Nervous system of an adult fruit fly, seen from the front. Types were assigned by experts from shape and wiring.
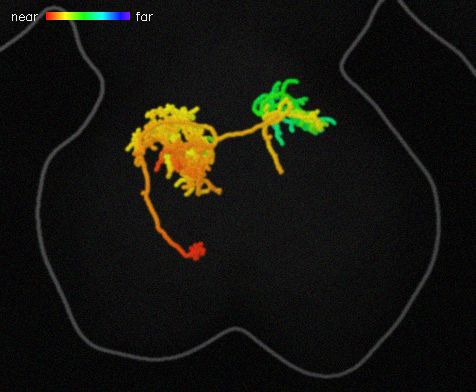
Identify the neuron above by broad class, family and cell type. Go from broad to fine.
nerve-cord intrinsic neuron; hemilineage 14B; IN14B007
